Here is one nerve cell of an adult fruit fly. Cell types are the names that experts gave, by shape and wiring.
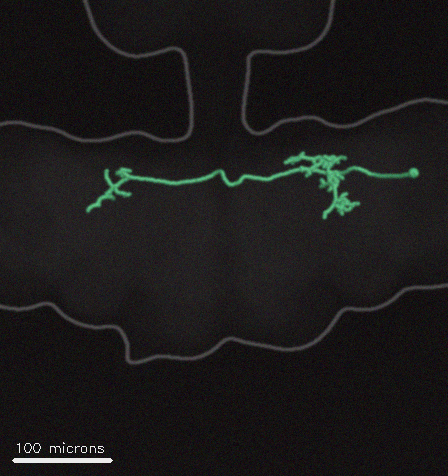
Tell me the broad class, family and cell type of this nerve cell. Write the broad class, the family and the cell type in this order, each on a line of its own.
central-brain intrinsic neuron
hemilineage LHl4_posterior
PLP108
